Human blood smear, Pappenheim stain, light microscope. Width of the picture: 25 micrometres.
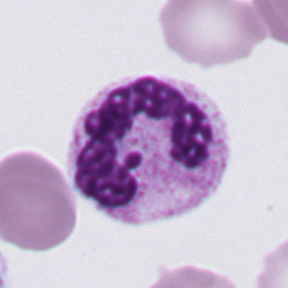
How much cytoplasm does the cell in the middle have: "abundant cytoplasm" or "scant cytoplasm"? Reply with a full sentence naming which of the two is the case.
What surrounds the nucleus is plentiful cytoplasm.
